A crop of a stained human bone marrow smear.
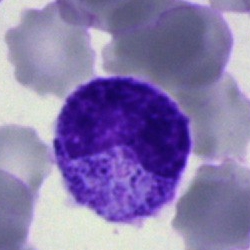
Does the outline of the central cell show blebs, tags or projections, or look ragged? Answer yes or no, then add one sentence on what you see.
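No. The cell margin shows no surface projections.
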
